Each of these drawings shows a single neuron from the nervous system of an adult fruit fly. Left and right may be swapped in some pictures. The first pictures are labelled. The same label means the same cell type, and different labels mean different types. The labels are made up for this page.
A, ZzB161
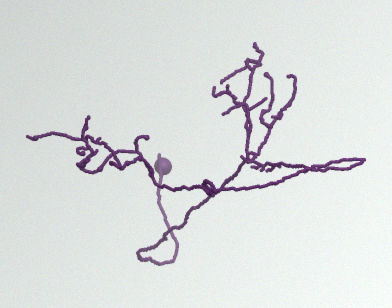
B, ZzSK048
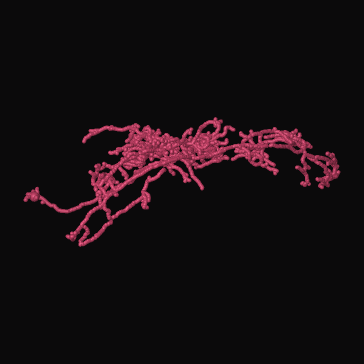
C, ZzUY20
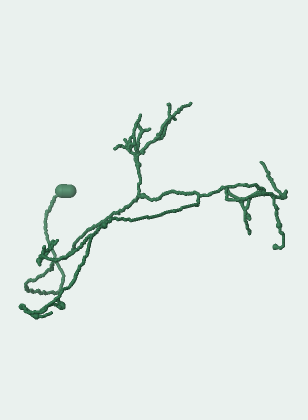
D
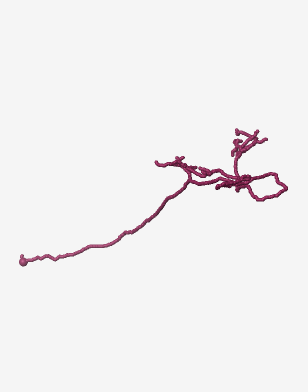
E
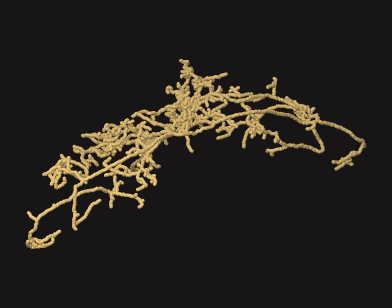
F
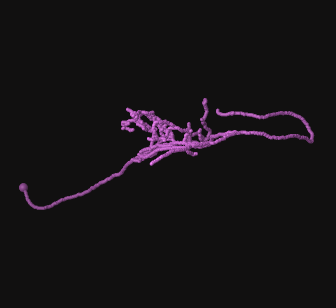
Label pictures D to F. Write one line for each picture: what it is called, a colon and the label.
D: ZzB161
E: ZzSK048
F: ZzUY20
